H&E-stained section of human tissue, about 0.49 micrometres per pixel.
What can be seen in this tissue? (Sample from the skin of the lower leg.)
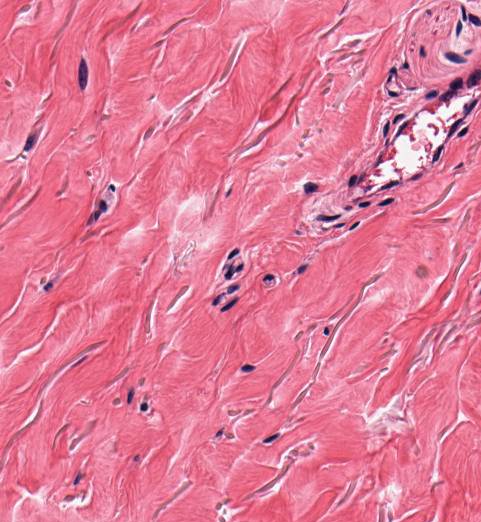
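Everywhere I look there are densely packed eosinophilic collagen bundles, with few cells between them. The scattered nuclei I can find are dark, elongated and spindle-shaped, and they lie parallel to the bundles. Up in the upper right corner there's a small blood vessel. And I see no fat cells anywhere in the field.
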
